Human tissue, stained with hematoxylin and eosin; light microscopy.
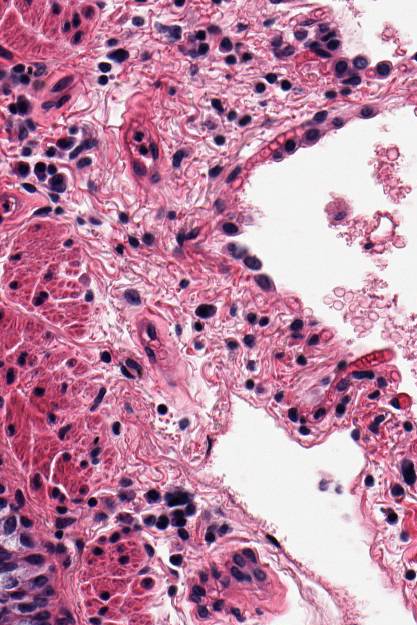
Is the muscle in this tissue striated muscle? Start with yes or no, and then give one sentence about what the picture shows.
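No. Bundles of pink smooth muscle lie along the left edge and lower left of the field.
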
